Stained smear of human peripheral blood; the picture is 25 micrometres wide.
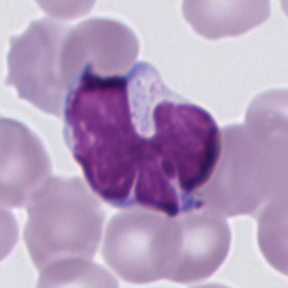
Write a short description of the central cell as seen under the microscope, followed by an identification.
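There's a deep notch in the nucleus, opening toward the upper right of the cell, and a narrow groove runs in from its bottom edge. The nucleus takes up about 80% of the cell's area, leaving scant, pale bluish-grey cytoplasm. Where that pale cytoplasm fills the notch, you can pick out a few fine lilac specks. It's a large granular lymphocyte.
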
